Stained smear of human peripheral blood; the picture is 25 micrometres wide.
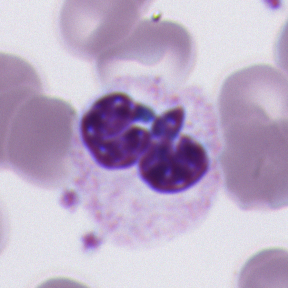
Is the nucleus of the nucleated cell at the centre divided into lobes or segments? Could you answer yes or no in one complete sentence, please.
Yes, there is a nucleus divided into separate lobes in this cell.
